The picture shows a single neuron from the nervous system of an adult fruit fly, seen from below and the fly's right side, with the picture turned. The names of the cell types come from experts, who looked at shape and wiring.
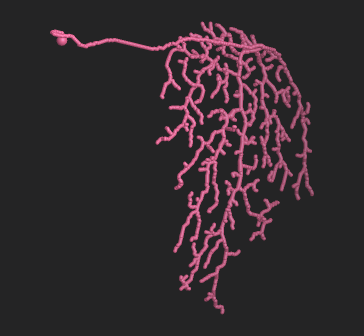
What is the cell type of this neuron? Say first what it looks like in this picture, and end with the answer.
The cell body can be seen at the upper left of the picture. The picture shows dozens of branch ends. It is an optic-lobe intrinsic neuron. It is of cell type Li28.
